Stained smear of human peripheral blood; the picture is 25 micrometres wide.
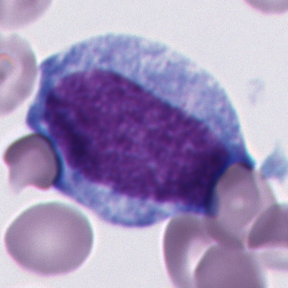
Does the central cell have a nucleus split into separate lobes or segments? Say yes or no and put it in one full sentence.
No, this cell's nucleus is one compact mass of round, oval or kidney shape.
